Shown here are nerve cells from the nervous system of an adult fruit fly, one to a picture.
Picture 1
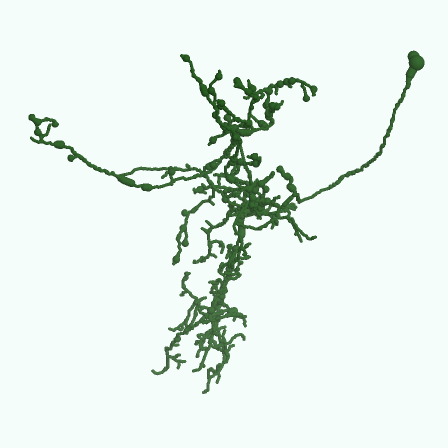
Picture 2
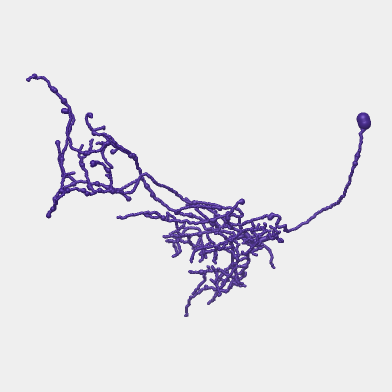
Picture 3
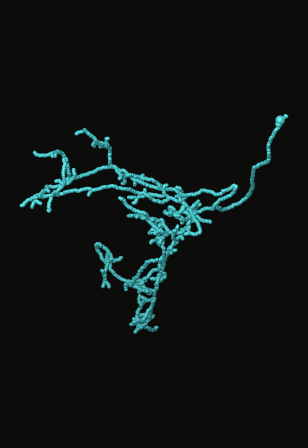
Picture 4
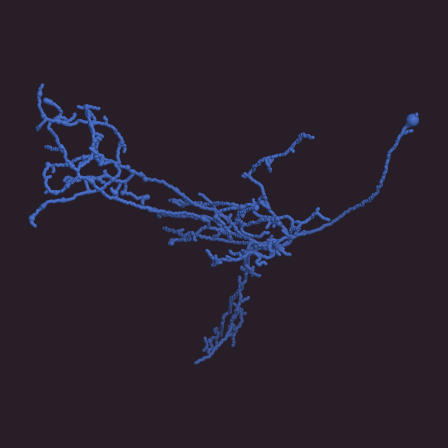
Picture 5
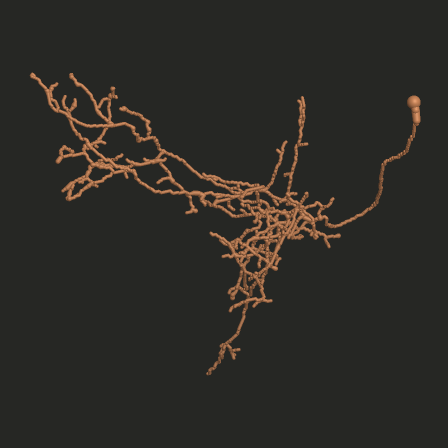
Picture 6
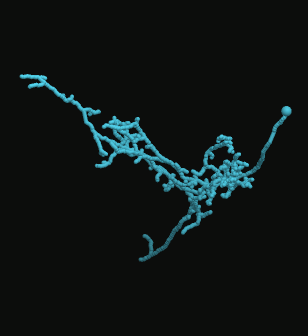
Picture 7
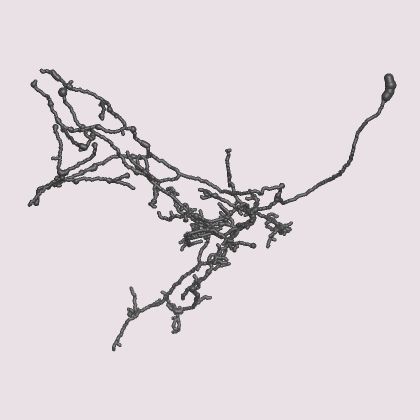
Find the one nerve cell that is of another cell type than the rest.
Picture 6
